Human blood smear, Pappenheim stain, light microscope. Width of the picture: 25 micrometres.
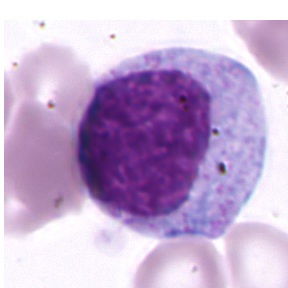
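Promyelocyte, the nucleated cell in the centre of a stained smear of peripheral blood. Contour: smooth and roughly round, with no projections from the surface. Nucleus: off-centre, displaced toward the left side. Cytoplasm: a scatter of fine pinkish-purple granules throughout, and no vacuoles.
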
